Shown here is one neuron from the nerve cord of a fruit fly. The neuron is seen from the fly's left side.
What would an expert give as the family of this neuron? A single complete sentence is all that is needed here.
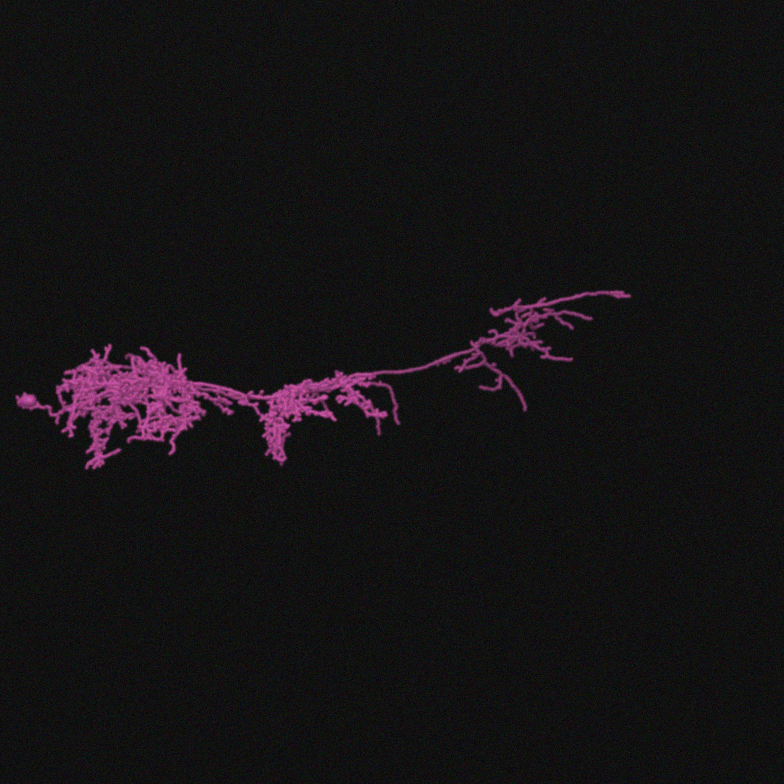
When grouped by family, this neuron is hemilineage 08B.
